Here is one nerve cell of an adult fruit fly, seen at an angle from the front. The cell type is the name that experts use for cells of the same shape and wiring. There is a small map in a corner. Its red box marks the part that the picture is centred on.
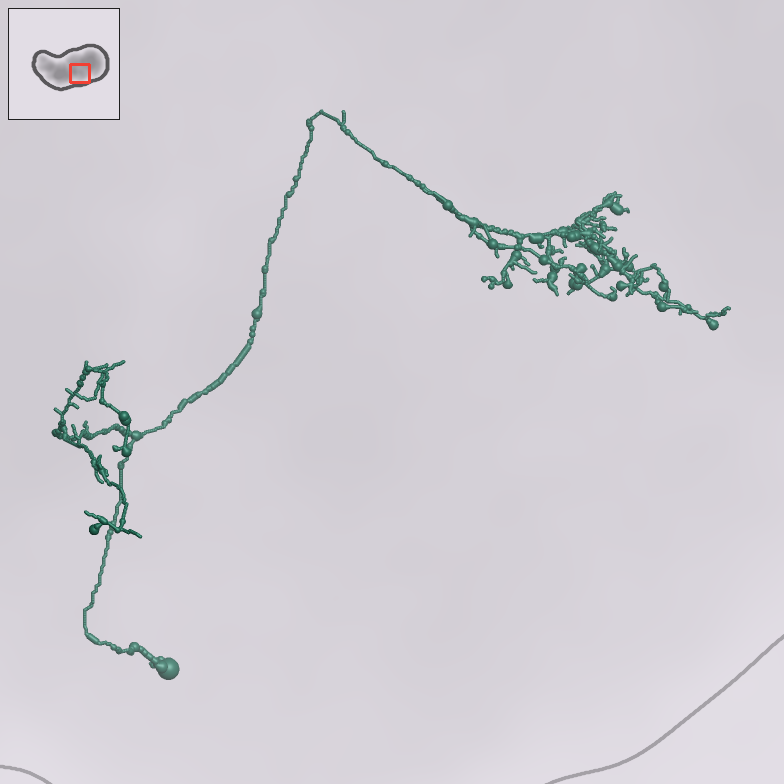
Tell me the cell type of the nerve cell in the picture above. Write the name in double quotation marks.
"AMMC005"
